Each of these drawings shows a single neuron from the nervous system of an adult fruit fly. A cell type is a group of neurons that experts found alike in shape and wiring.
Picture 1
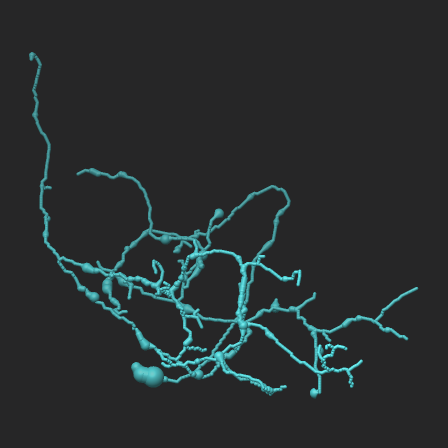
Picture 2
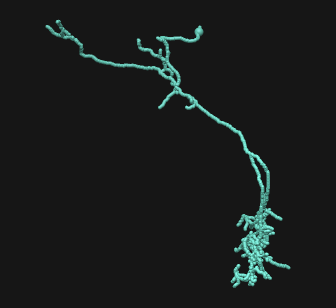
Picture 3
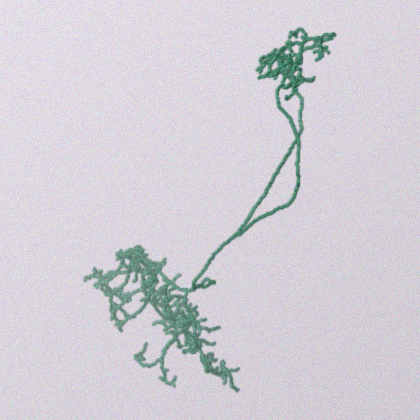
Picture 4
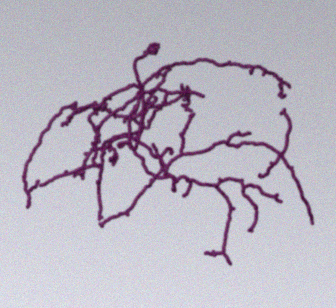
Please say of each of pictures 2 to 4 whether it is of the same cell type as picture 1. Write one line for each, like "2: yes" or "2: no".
2: no
3: no
4: yes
